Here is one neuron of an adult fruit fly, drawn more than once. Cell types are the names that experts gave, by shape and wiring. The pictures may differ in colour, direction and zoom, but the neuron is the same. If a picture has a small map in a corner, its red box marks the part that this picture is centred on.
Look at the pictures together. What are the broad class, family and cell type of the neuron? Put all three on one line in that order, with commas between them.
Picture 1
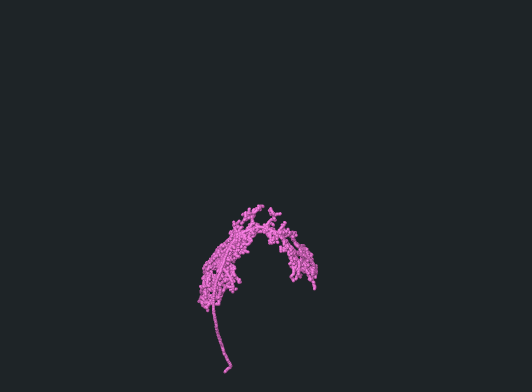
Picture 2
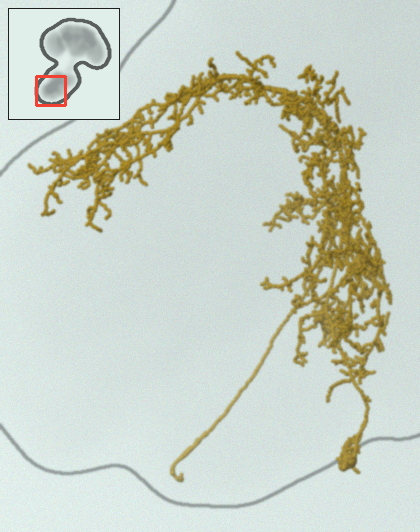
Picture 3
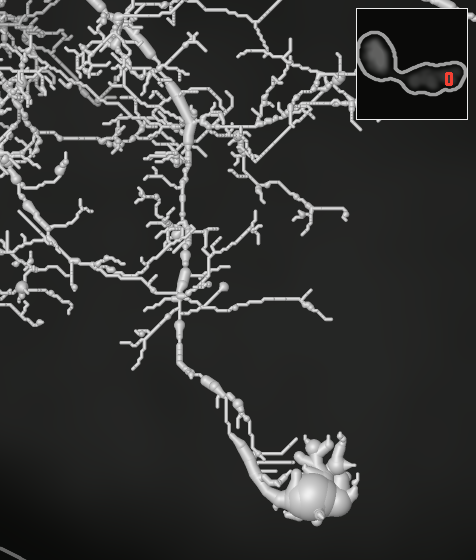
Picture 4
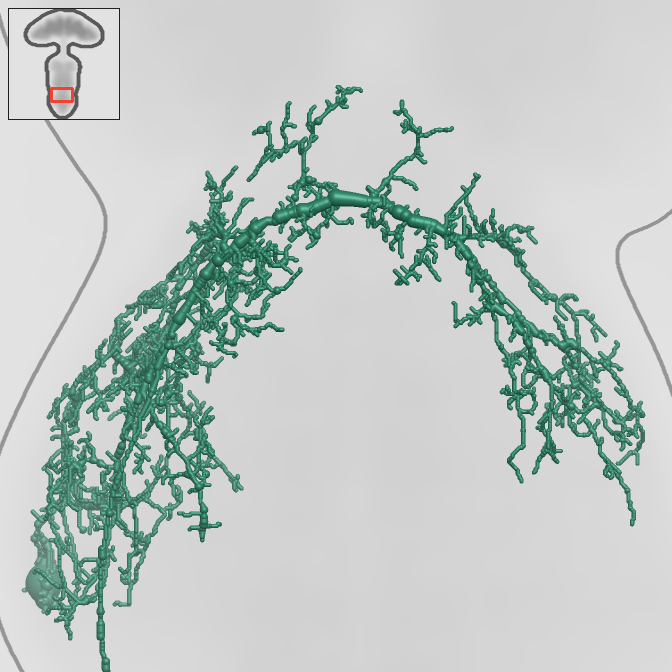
motor neuron of the nerve cord, MNhl, MNhl59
